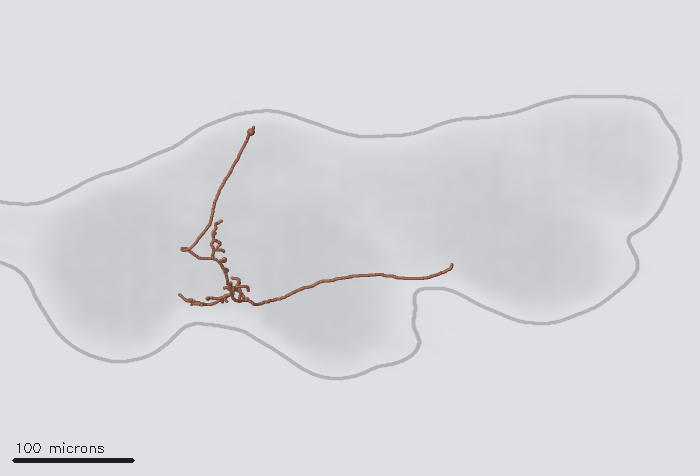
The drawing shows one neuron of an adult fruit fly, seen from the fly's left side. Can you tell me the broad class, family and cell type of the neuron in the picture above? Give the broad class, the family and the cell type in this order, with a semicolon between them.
sensory neuron entering the nerve cord; class mechanosensory tactile; SNta13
